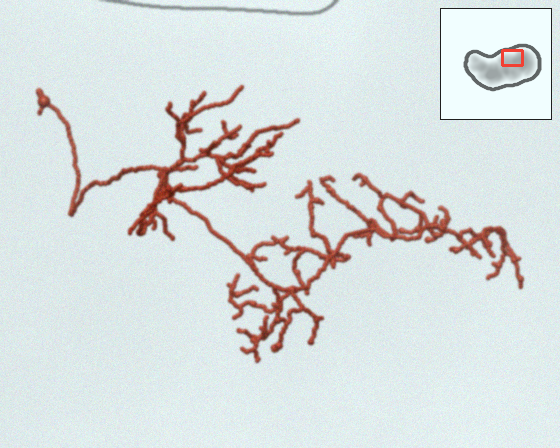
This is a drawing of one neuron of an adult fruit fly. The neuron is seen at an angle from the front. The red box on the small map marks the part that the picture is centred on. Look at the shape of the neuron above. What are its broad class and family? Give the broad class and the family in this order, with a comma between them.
central-brain intrinsic neuron, hemilineage SIPp1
